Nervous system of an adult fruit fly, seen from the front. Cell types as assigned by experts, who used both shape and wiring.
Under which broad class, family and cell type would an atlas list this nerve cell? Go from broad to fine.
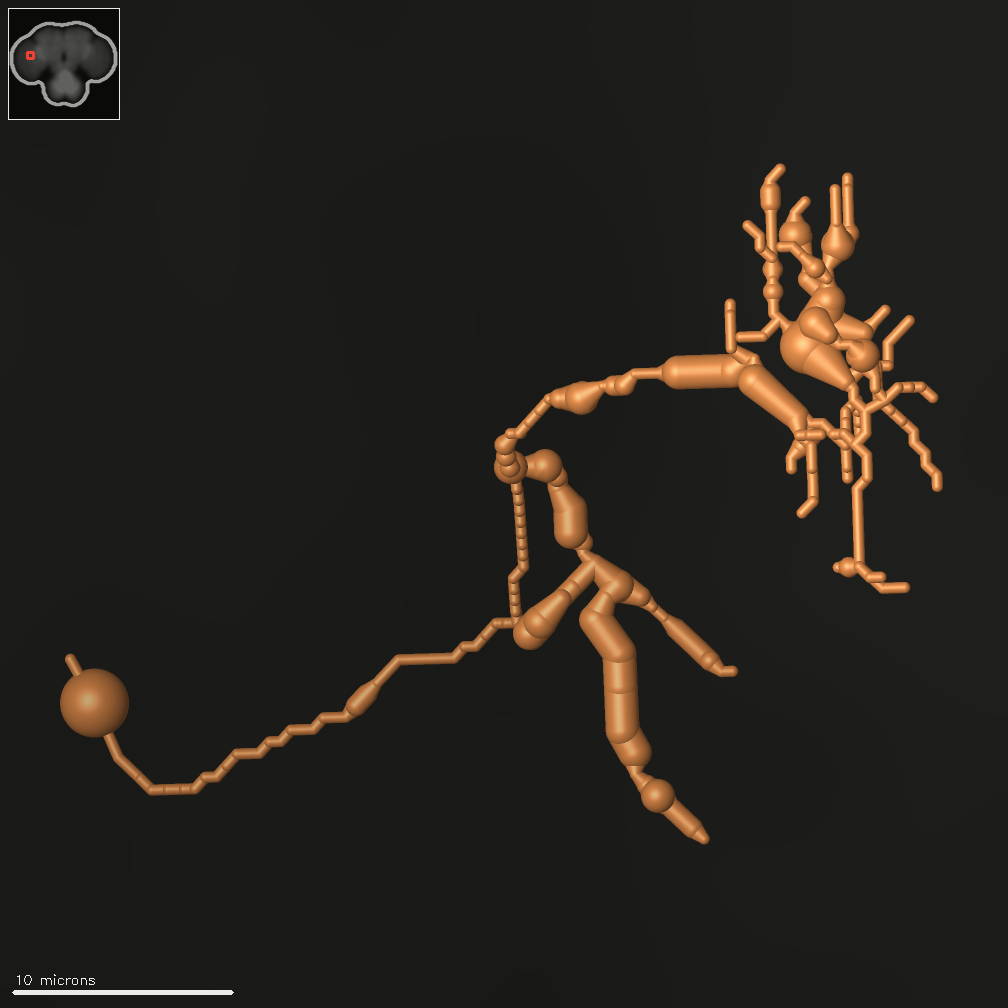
optic-lobe intrinsic neuron; T; T5c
